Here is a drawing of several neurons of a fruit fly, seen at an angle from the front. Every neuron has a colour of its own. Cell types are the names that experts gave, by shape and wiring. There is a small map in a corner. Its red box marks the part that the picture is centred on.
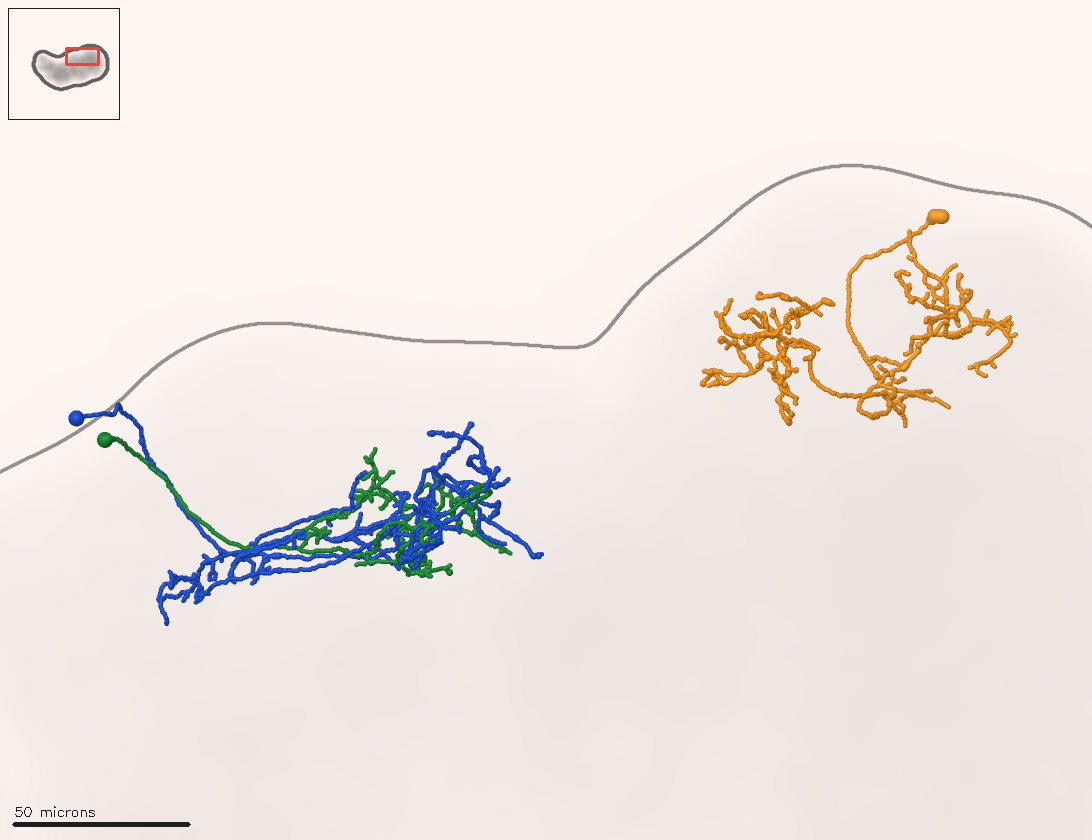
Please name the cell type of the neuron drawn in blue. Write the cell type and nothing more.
CB2787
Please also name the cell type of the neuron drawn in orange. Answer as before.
SIP047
